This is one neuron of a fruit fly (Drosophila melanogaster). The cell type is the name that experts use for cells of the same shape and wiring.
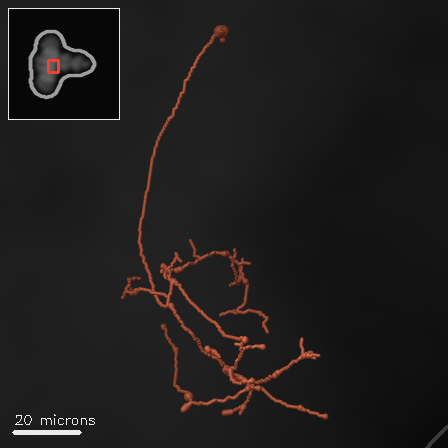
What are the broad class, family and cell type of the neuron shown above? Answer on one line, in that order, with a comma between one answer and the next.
nerve-cord intrinsic neuron, hemilineage 13B, IN13B096_a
